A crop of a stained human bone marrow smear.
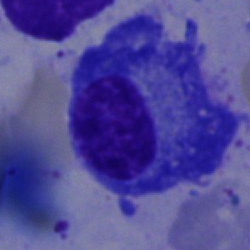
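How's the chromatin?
Dark purple and clumped, not evenly fine.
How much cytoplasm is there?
Plenty, and it stains blue.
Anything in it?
A few small clear vacuoles, right of the nucleus.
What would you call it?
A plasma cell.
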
